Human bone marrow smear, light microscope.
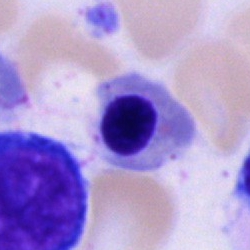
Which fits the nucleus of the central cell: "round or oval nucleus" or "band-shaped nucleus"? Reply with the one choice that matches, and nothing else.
Round or oval nucleus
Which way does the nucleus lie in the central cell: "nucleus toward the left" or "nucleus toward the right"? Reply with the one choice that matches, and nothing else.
Nucleus toward the left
